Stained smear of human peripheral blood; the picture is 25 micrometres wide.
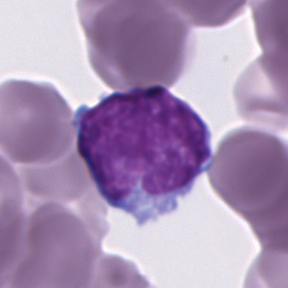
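Typical lymphocyte at the centre of a stained smear of human peripheral blood. The cell measures about 12 micrometres across, and its nucleus, about 11 micrometres across, fills about 80% of the cell's area. The cytoplasm forms a scanty pale blue rim, widest below the nucleus, in which no distinct granules can be seen. Along the lower margin this cytoplasm looks ragged and frayed rather than smooth. The image is slightly blurred, so fine detail inside the nucleus appears soft.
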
